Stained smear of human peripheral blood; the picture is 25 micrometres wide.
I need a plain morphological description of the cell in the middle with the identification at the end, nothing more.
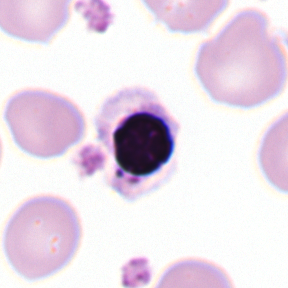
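See how dense the chromatin is, almost black-purple right through the nucleus, with no nucleoli visible. The outline's irregular and ragged. Just below the lower-left edge of the nucleus there are a few small dark purple bodies in the cytoplasm. That's a normoblast.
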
